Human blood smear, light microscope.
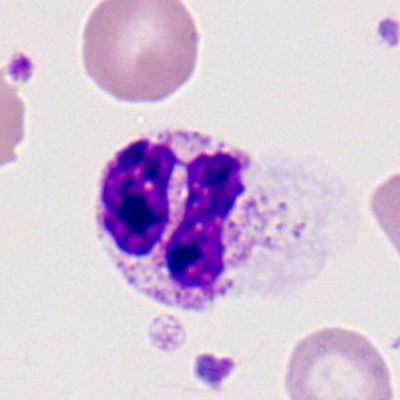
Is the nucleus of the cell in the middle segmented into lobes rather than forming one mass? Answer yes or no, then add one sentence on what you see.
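Yes. The nucleus is split into two separate lobes.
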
